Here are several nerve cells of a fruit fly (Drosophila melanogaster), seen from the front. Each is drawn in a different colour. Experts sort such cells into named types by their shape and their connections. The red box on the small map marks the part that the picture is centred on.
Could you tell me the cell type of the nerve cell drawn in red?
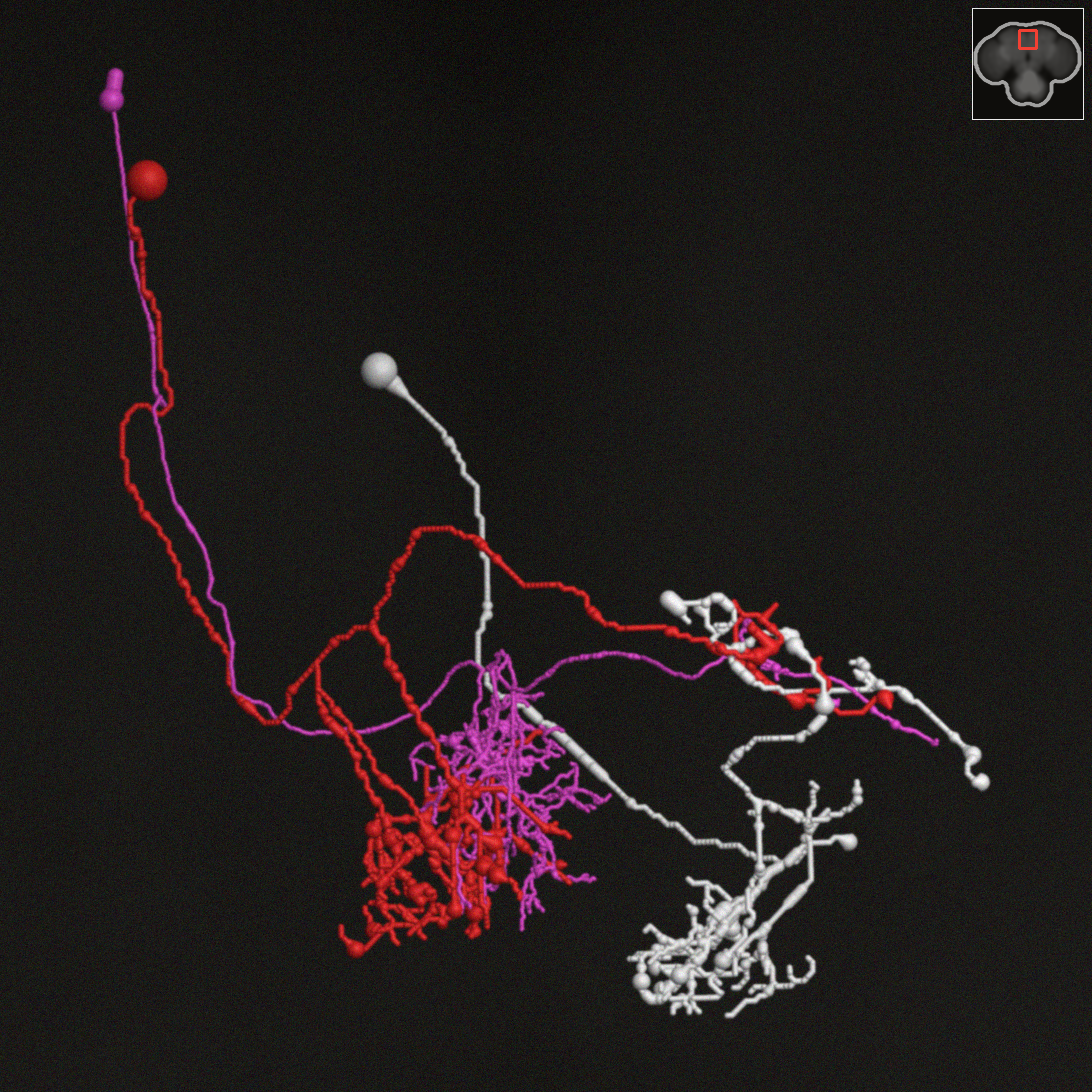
FC1D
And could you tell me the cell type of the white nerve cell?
FC1C_a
